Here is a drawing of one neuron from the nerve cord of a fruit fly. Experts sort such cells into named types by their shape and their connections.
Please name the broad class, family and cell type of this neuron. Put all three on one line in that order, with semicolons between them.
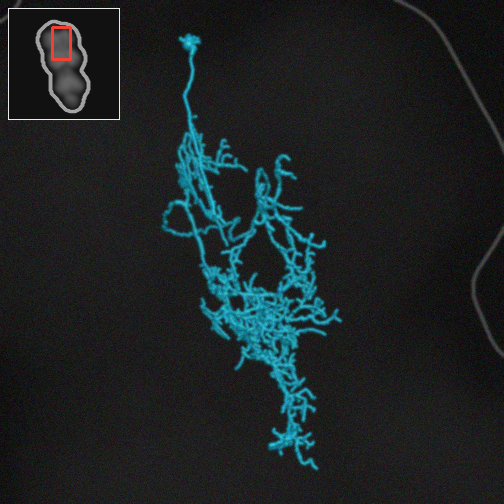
nerve-cord intrinsic neuron; hemilineage 02A; IN02A020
